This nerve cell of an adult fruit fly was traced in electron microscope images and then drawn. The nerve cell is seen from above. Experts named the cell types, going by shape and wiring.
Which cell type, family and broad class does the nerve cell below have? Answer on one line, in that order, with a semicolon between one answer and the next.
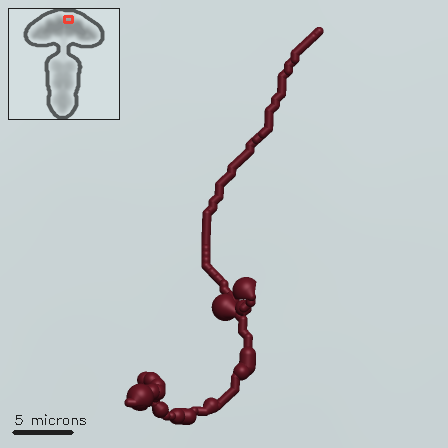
ORN_VM6m; class olfactory; sensory neuron entering the brain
